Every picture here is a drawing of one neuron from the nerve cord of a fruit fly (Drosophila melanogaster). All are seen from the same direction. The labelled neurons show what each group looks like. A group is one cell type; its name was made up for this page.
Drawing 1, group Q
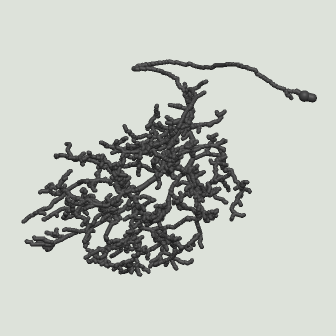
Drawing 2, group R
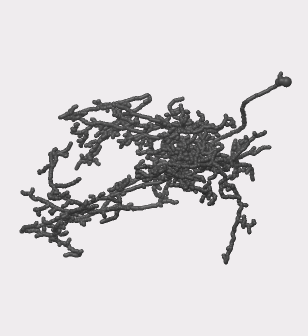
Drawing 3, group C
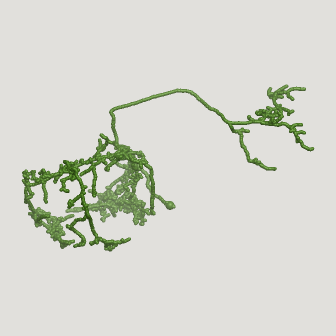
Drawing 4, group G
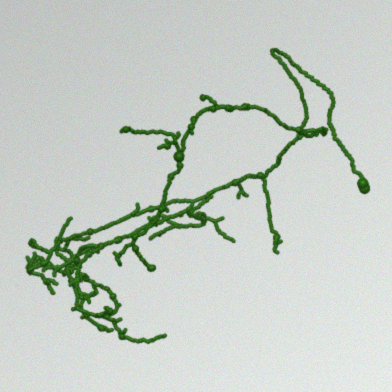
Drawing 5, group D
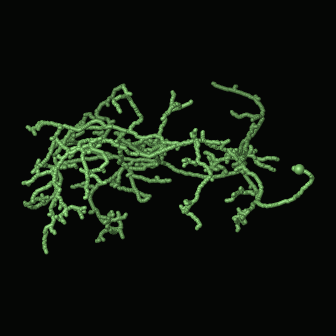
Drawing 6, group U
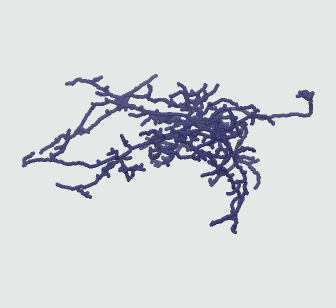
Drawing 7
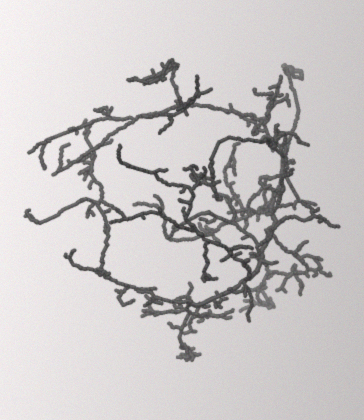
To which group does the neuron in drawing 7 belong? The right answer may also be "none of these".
group Q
